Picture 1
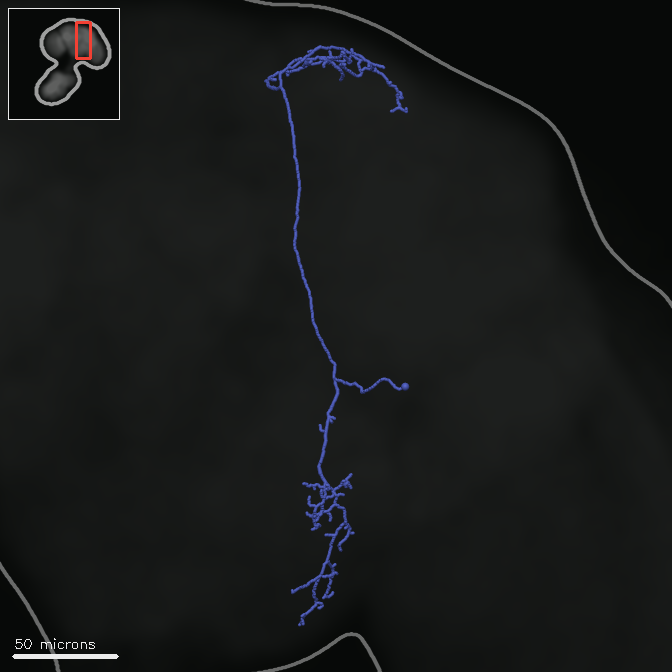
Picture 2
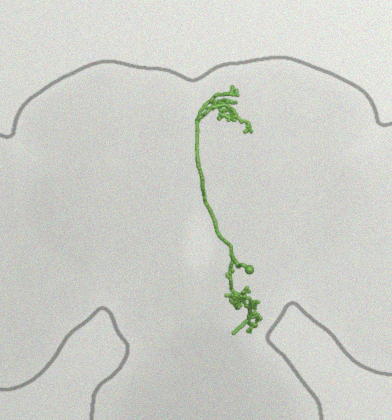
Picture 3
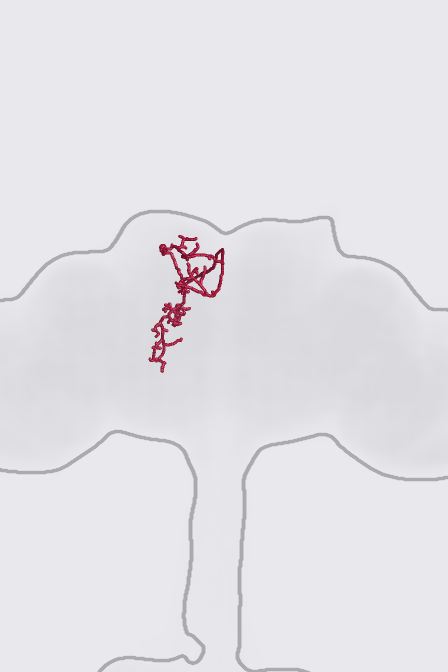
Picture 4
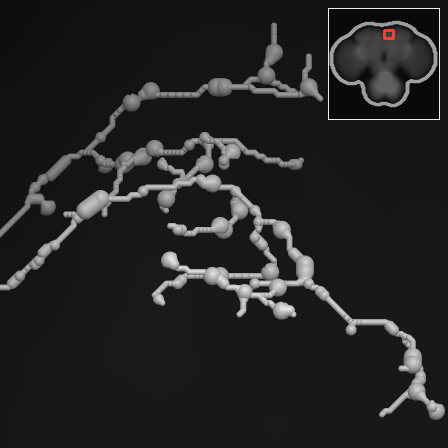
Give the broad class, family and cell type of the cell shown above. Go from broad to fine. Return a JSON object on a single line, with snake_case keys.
{"broad_class": "central-brain intrinsic neuron", "family": "hemilineage FLAa2", "cell_type": "GNG595"}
